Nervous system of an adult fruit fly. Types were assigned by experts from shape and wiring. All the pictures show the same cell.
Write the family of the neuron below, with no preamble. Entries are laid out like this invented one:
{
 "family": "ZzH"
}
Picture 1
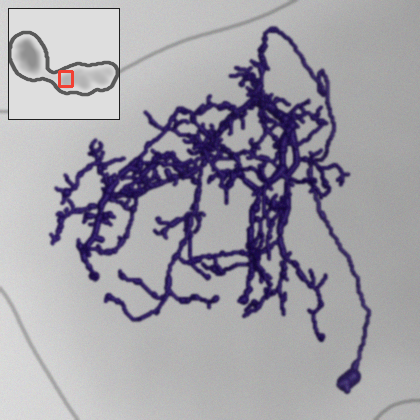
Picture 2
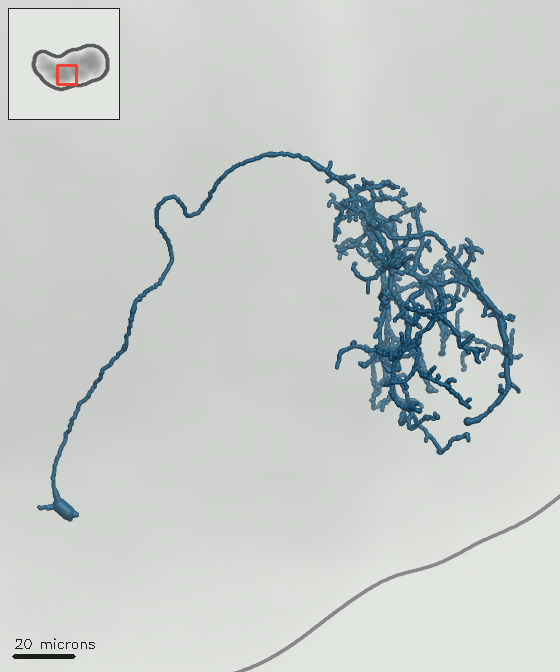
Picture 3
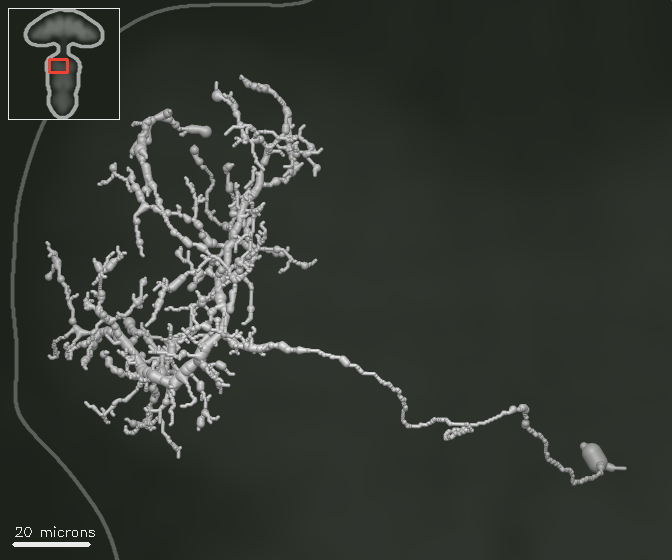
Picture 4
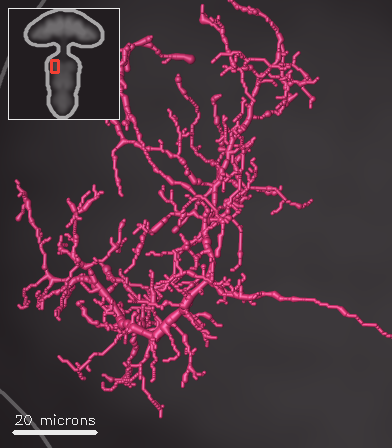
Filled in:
{
 "family": "hemilineage 06B"
}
